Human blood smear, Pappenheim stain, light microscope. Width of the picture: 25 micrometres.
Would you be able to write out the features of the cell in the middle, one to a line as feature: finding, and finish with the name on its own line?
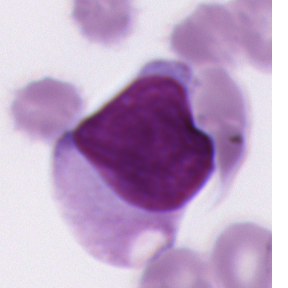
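Shape: see the angular, roughly triangular nucleus, with a notch on its right side
Size: nucleus about 13 micrometres across
Chromatin: an even deep purple over the whole nucleus
Cytoplasm: pale greyish lilac, lying mostly below and to the left of the nucleus
Name: myeloblast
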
